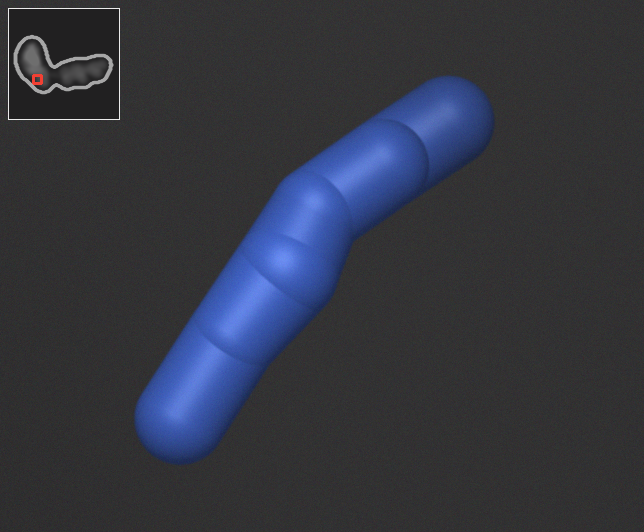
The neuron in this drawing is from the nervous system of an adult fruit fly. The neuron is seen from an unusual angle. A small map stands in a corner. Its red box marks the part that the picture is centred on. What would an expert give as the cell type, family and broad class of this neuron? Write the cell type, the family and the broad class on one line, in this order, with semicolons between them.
R1-R6; class visual; photoreceptor or other optic-lobe sensory neuron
